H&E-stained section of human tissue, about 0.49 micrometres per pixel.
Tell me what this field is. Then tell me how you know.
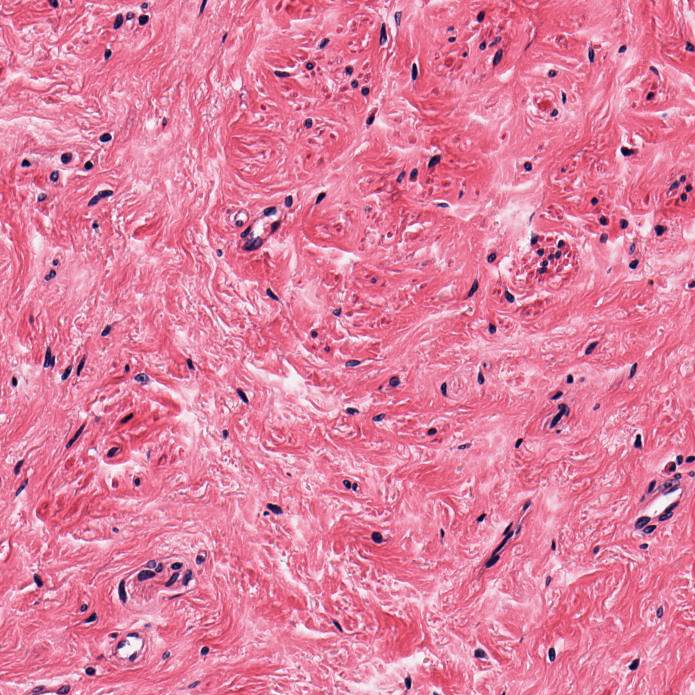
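That's dense connective tissue. The whole field is dense pink fibrous tissue with no epithelium, its collagen bundles interlacing and swirling in short runs rather than in one line. Nuclei are sparse and scattered singly, mostly small, dark and spindle-shaped to oval.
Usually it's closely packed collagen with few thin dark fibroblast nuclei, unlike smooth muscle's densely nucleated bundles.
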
